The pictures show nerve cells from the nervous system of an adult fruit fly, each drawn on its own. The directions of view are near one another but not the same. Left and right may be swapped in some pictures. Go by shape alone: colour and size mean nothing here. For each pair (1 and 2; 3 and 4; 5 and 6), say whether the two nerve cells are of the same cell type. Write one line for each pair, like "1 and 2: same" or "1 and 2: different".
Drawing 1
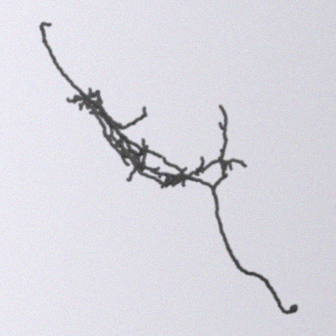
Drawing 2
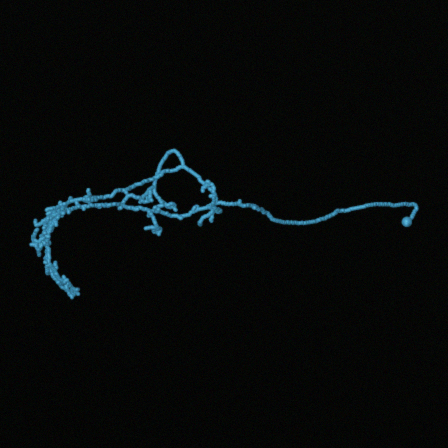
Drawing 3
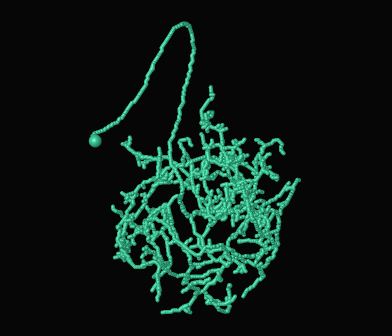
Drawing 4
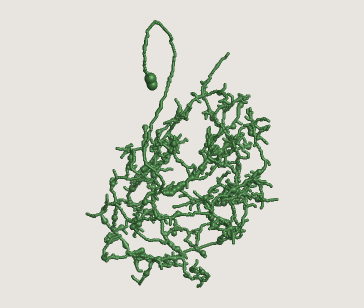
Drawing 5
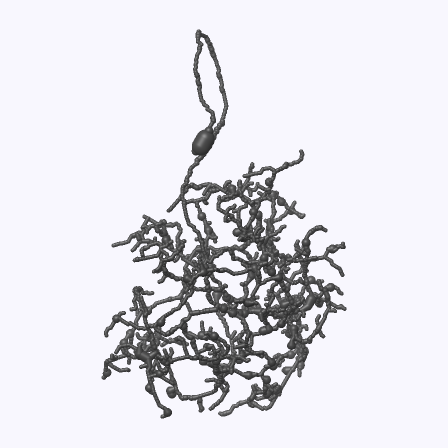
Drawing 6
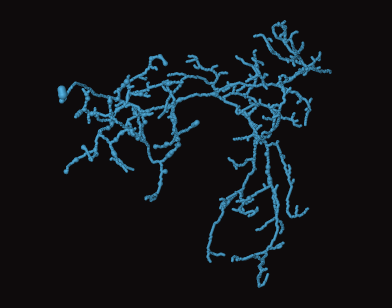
1 and 2: same
3 and 4: same
5 and 6: different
